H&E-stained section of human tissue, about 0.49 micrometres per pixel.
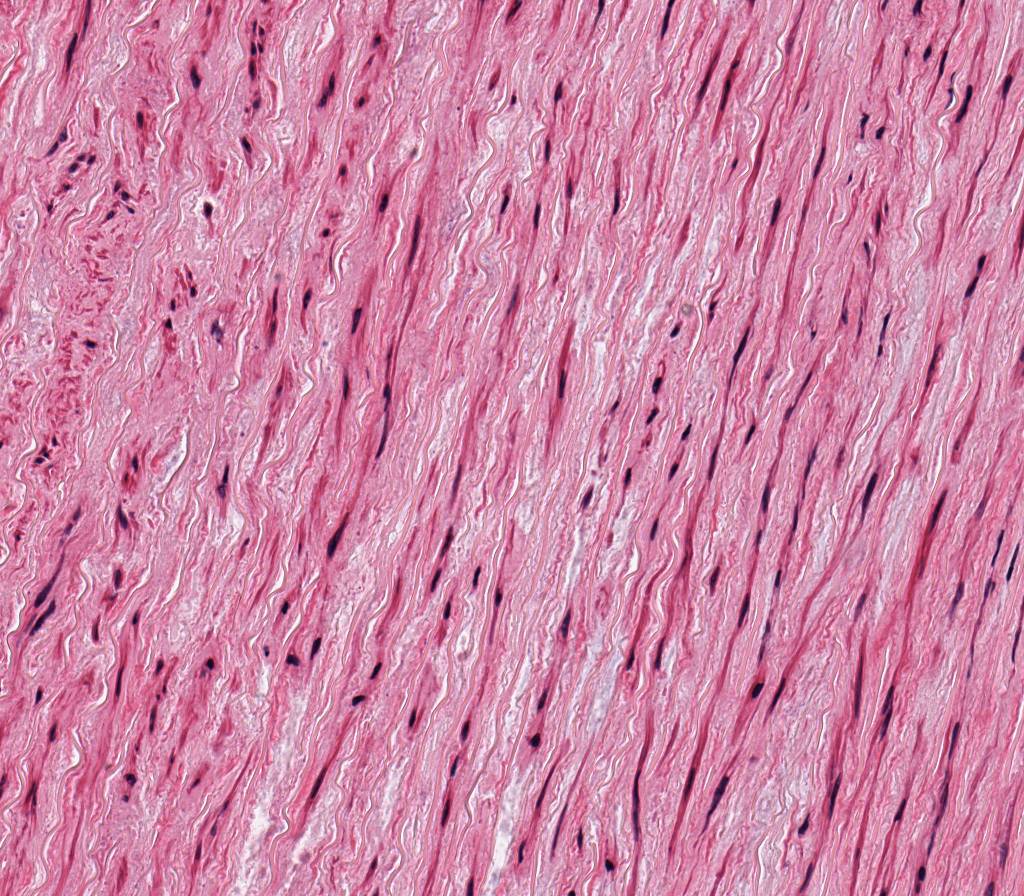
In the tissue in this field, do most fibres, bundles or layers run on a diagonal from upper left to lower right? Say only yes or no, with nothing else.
No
